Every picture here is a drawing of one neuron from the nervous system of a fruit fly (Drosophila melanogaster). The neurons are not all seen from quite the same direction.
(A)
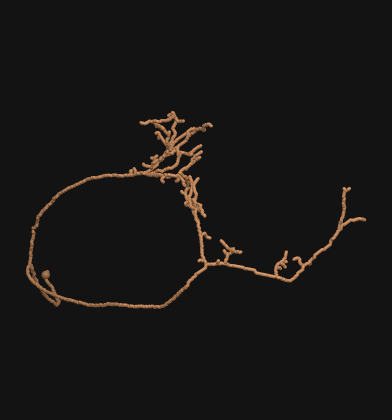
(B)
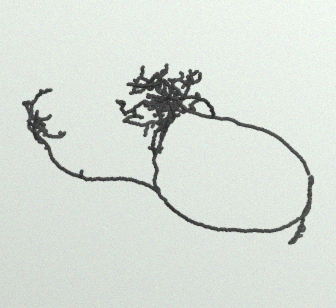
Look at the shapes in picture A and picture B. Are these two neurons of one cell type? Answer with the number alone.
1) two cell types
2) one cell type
1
